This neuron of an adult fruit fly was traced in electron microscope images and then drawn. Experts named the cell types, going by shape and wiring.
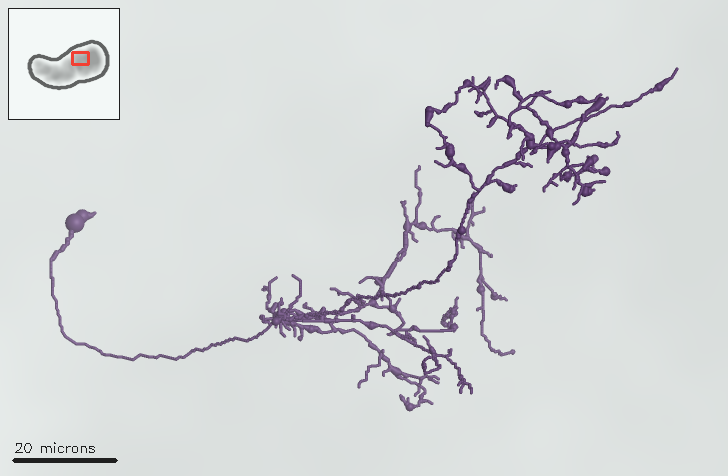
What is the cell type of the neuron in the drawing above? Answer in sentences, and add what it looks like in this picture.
It is of cell type AOTU061. This is a central-brain intrinsic neuron. The cell body can be seen on the left of the picture. From left to right in the picture it spans about 120 microns. The picture shows dozens of branch ends.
